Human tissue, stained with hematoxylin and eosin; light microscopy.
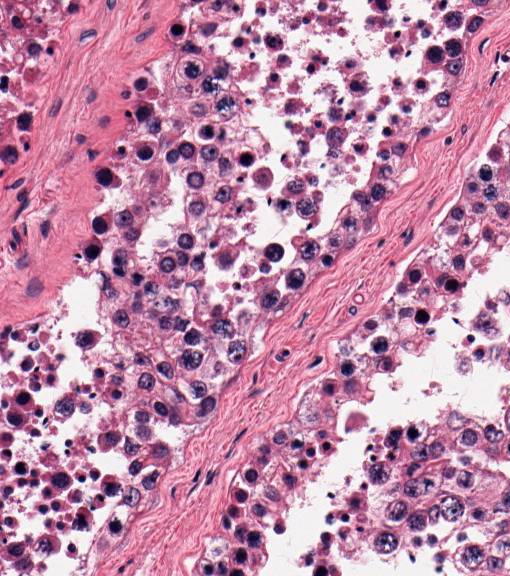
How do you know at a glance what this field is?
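First, the answer: seminiferous tubule. Second, layout: sheets of loosely arranged round cells, divided by pink fibrous bands with thin, elongated dark nuclei along the fibres. Third, cells: many larger ones have round nuclei with coarse, clumped or thread-like chromatin, among small cells with dense, very dark round nuclei.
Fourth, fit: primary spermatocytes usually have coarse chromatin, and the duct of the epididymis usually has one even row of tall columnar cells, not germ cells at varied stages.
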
